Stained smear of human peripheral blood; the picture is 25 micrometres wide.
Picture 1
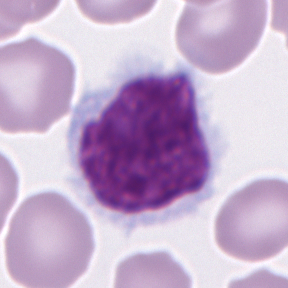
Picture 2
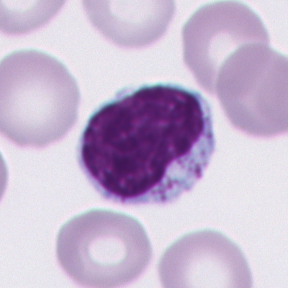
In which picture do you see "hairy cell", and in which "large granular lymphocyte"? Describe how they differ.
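Quick answer: picture 1 is your hairy cell, picture 2 the large granular lymphocyte. Start with the edge: in picture 1, fine hair-like projections fringe the cytoplasm around most of the cell, while the cell in picture 2 is roughly round with only a finely uneven edge.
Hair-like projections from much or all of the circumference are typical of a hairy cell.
Then the cytoplasm: picture 2 has a few small reddish-purple granules scattered in a pale bluish-grey crescent at the lower right.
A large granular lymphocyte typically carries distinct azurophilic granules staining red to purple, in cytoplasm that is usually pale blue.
In picture 1 the cytoplasm is a narrow, pale blue rim around the nucleus. Both nuclei have dark purple, clumped chromatin, mottled in picture 1 and coarse in picture 2. The nucleus in picture 1 has an irregular, somewhat angular outline without lobes; in picture 2 no nucleoli can be seen. The cell in picture 2 measures about 12 by 11 micrometres, its nucleus about 11 by 8 micrometres. Neither cell has vacuoles in its cytoplasm.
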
